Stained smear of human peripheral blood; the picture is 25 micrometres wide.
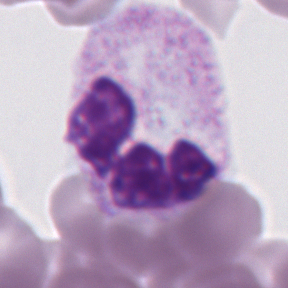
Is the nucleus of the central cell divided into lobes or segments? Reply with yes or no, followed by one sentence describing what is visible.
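Yes. The nucleus is divided into three lobes joined in a curved row.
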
